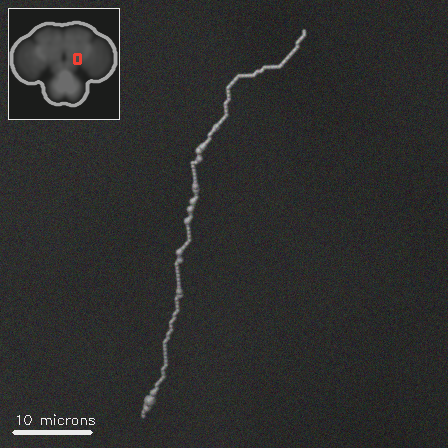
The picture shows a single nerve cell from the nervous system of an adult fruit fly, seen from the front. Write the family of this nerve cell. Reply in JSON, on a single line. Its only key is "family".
{"family": "class mechanosensory"}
